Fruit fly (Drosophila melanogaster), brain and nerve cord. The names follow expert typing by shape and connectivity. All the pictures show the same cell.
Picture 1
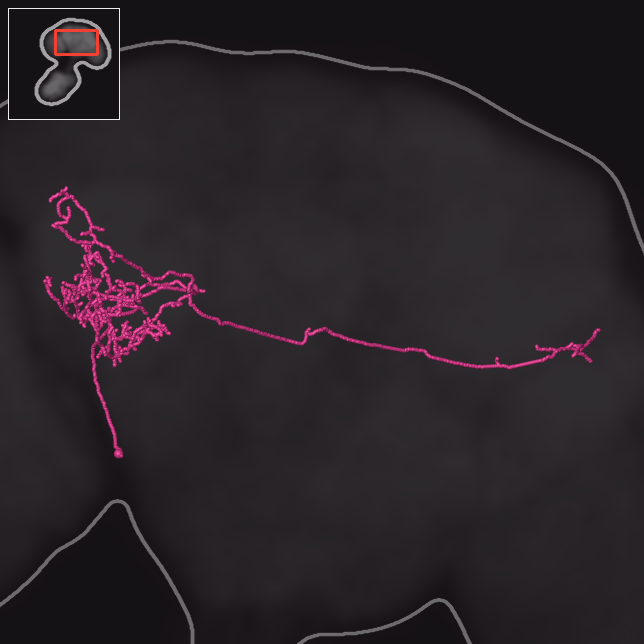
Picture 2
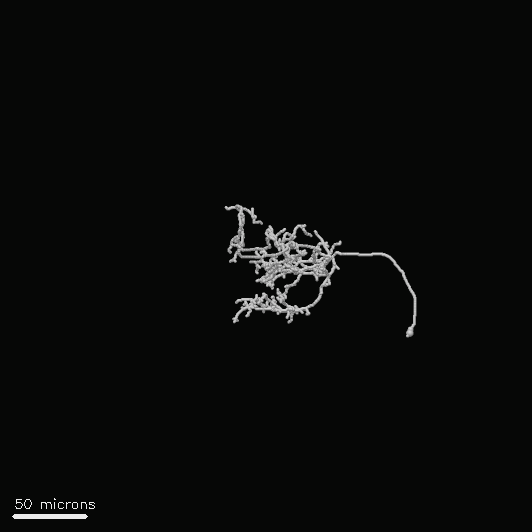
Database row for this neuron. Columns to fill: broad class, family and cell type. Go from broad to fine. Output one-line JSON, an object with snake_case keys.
{"broad_class": "central-brain intrinsic neuron", "family": "hemilineage VLPl&p2_posterior", "cell_type": "CB1717"}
